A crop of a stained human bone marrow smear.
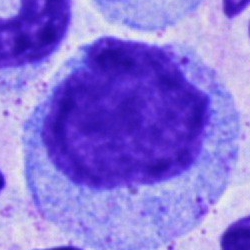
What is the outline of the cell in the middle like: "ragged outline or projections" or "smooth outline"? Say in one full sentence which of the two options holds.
In outline, this cell is smooth rather than rough.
